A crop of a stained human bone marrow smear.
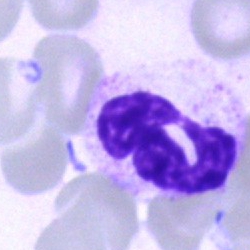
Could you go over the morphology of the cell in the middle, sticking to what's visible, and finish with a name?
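Starting with the nucleus: a thick curved band folded around a narrow pale slit. Next, the chromatin, dark purple and coarsely clumped. Then the cytoplasm, pale pinkish-lilac, with fine pink-violet granules scattered through it. Last, the name: segmented neutrophil.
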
